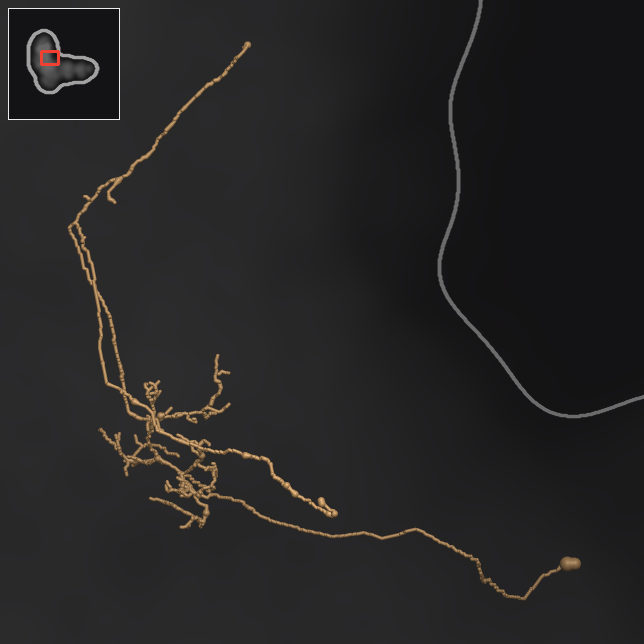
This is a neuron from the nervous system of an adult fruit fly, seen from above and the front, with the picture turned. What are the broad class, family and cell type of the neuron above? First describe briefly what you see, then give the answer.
Its cell body lies at the lower right of the picture. Dozens of branch ends can be seen. It is a central-brain intrinsic neuron. Its family is called class CX. The cell type is FS2.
